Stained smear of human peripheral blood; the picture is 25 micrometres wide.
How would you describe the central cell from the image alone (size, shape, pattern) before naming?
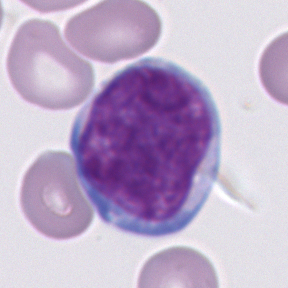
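Most of this cell is nucleus, about 13 micrometres across, with just a narrow rim of cytoplasm around it. That rim is wider along the bottom of the cell than along the top. At the nucleus's lower right there's a pale, nearly colourless patch of cytoplasm. The chromatin is finely mottled purple, not packed into dense coarse blocks. It's a myeloblast.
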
